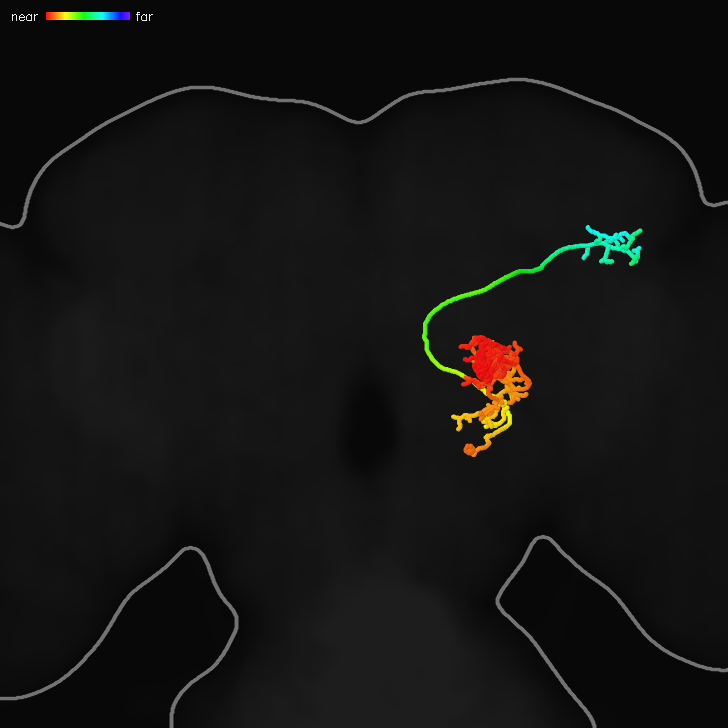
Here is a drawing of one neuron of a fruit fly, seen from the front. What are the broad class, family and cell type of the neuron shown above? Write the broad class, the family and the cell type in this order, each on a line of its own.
central-brain intrinsic neuron
hemilineage ALv1
M_vPNml63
